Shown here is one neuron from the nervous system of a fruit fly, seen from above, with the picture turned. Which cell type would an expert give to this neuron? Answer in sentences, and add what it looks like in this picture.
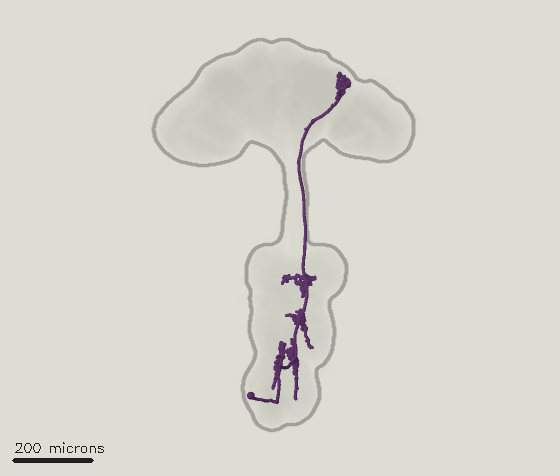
The cell type is ANXXX120. It is an ascending neuron. It runs through the neck, between the brain and the nerve cord. Its cell body lies at the bottom of the picture. From top to bottom in the picture it spans about 850 microns.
